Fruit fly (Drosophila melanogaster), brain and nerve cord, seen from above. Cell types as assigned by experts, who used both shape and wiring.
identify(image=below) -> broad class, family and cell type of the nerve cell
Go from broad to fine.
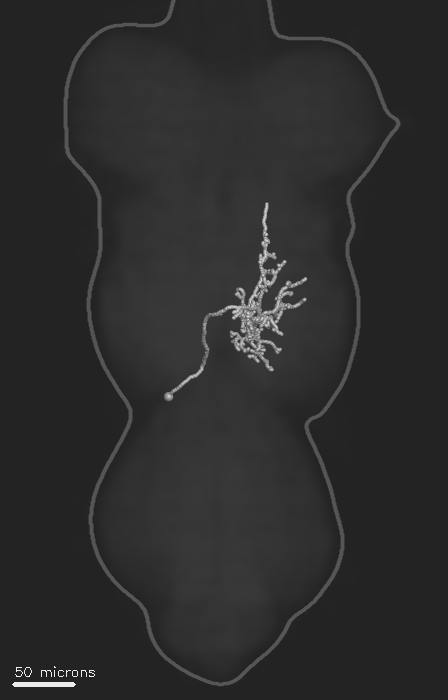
nerve-cord intrinsic neuron; hemilineage 12B; IN12B078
